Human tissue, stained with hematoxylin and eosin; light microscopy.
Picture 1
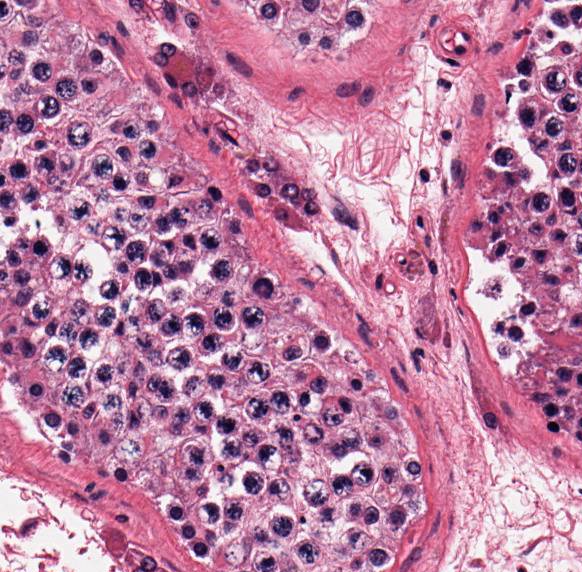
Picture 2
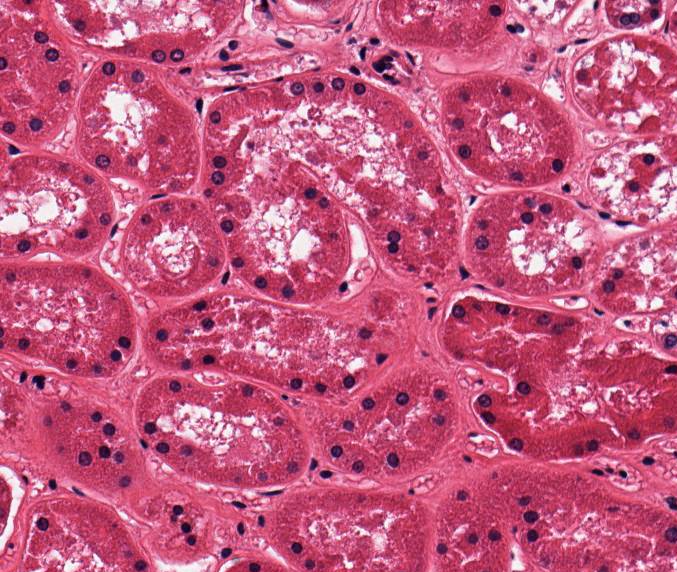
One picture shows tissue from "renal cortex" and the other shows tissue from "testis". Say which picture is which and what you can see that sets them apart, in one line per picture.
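The field in picture 1 comes from the testis. The large tubule on the left is packed with many layers of rounded germ cells and has no clear open central lumen.
The field in picture 2 comes from the renal cortex. Each tubule is lined by a single layer of cuboidal to low columnar epithelial cells.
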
